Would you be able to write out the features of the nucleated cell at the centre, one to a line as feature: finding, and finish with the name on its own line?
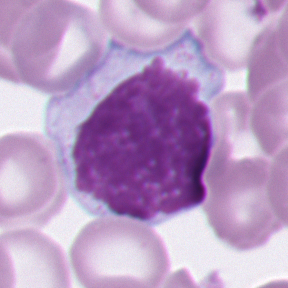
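Outline: irregular, angular corners along upper edge
Nucleus: roughly round, filling most of the cell
Position: nucleus toward lower right
Cytoplasm: widest band above and to the left
Dots: a few fine purplish ones in cytoplasm, mostly above nucleus
Name: typical lymphocyte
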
